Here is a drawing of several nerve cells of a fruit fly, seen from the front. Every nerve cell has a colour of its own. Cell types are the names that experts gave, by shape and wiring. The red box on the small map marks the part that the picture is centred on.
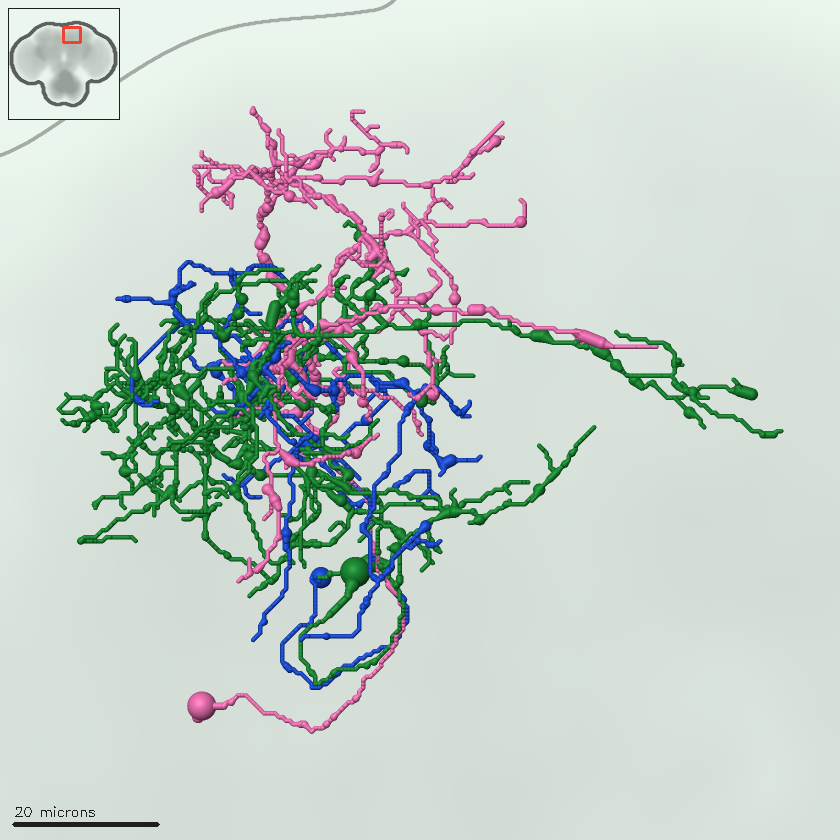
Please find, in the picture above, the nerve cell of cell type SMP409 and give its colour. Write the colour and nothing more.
blue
